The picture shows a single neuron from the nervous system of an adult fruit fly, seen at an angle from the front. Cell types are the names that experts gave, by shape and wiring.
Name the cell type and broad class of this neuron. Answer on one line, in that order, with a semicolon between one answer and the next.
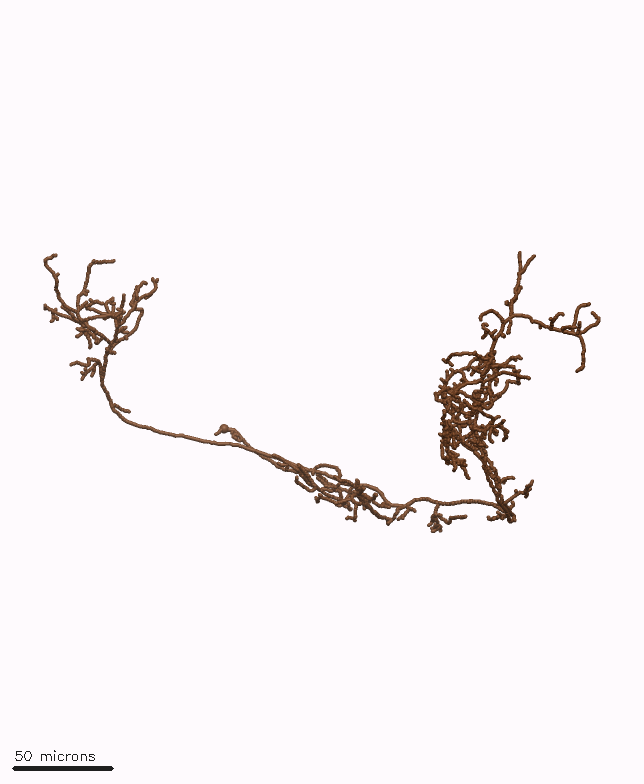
AVLP608; central-brain intrinsic neuron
